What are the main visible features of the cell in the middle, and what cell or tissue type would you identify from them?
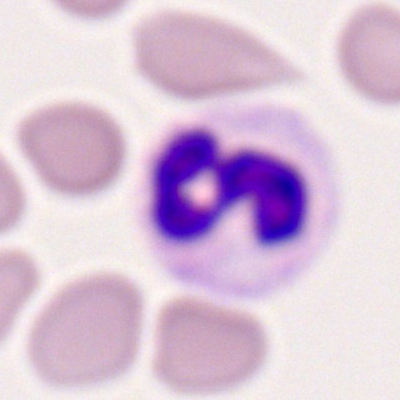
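Chromatin dense, dark purple. On the left, nucleus curls around a small pale pink spot. Nucleoli: none visible. Cytoplasmic vacuoles: none seen. Cell: segmented neutrophil.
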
